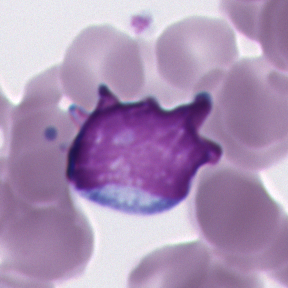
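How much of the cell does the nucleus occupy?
Most of it; the nucleus reaches the upper and side edges of the cell.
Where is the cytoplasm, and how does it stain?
It forms only a thin crescent along the lower edge and stains pale blue.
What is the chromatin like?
Dark purple, with a few small paler patches.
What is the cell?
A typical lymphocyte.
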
